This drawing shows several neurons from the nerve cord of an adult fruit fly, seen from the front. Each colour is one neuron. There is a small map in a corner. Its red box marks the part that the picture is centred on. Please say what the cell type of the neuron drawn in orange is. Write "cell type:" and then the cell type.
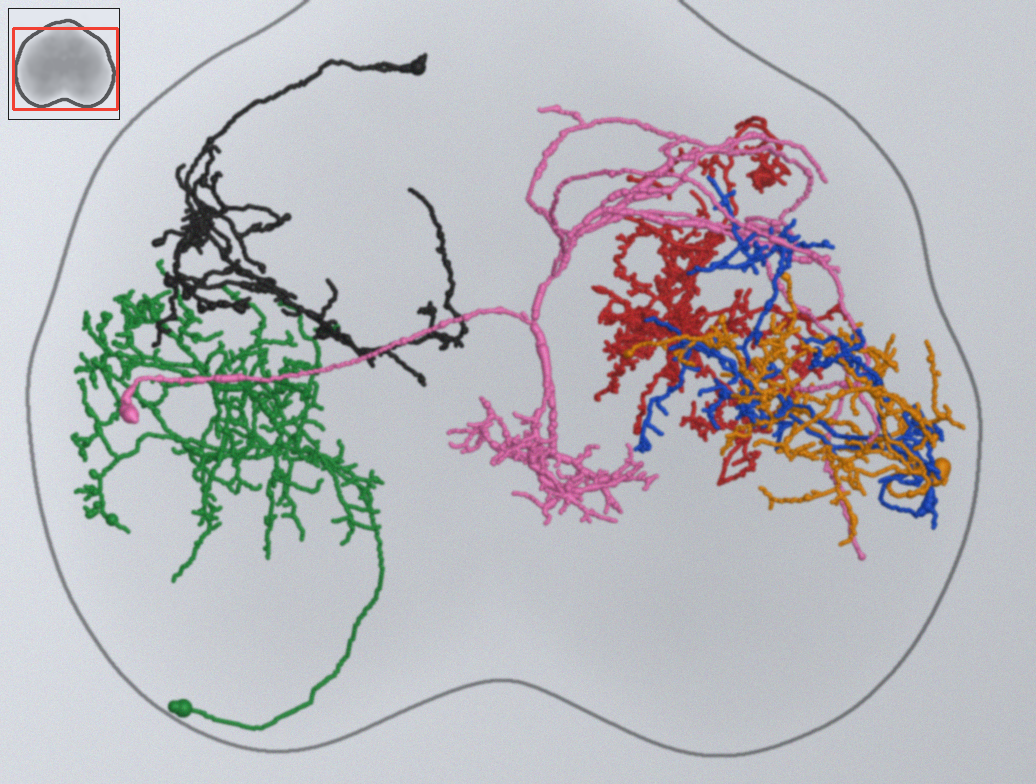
cell type: IN21A070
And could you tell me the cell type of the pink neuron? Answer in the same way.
cell type: IN18B032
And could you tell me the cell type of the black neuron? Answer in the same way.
cell type: IN11B020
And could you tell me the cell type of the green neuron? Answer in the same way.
cell type: IN04B081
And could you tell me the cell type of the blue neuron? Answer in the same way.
cell type: IN21A097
